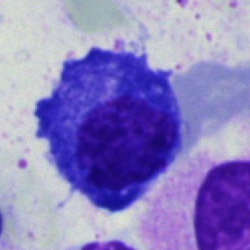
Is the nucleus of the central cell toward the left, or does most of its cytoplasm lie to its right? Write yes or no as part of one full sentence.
No, toward the right of the cell is where the nucleus sits.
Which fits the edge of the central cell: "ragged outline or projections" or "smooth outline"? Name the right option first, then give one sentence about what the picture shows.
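Ragged outline or projections. The cell outline is irregular, with small knobby projections along the left and upper edges.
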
